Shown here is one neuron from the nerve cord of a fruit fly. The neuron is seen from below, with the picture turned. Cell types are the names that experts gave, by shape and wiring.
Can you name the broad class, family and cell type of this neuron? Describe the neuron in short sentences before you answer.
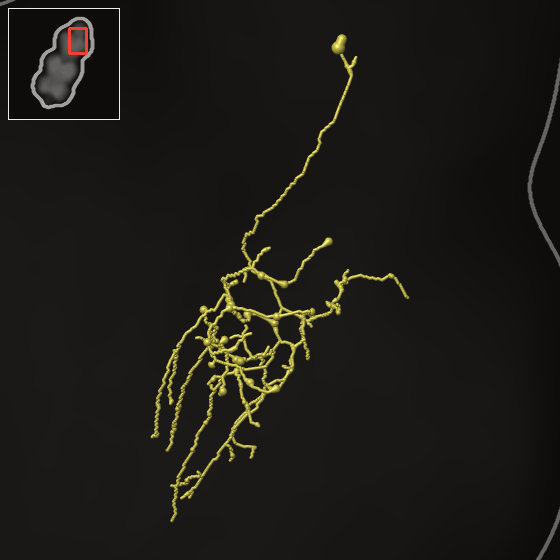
The picture shows dozens of branch ends. As drawn here it is taller than it is wide. Its broad class is nerve-cord intrinsic neuron. The family is hemilineage 01B. It is of cell type IN01B094.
